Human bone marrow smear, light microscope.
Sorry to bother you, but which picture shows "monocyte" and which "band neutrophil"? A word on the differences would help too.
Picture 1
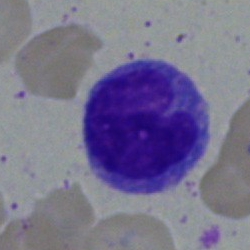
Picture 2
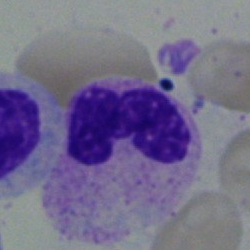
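Look first at picture 1: that cell is the monocyte, and the one in picture 2 is the band neutrophil. The monocyte has a roughly round, smooth outline, and its nucleus fills most of the cell. Now find the curved cleft on the right side of that nucleus. In its cytoplasm you will see neither distinct granules nor vacuoles. Turn to picture 2, where the nucleus is bent into a curved, horseshoe-like shape with its concave side facing downward.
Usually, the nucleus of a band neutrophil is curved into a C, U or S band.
Its chromatin is dark purple and coarsely clumped, with no nucleoli visible.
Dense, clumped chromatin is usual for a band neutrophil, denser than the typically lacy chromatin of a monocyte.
So the main difference lies in the nucleus: a cleft on one side in picture 1, a bent horseshoe in picture 2.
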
